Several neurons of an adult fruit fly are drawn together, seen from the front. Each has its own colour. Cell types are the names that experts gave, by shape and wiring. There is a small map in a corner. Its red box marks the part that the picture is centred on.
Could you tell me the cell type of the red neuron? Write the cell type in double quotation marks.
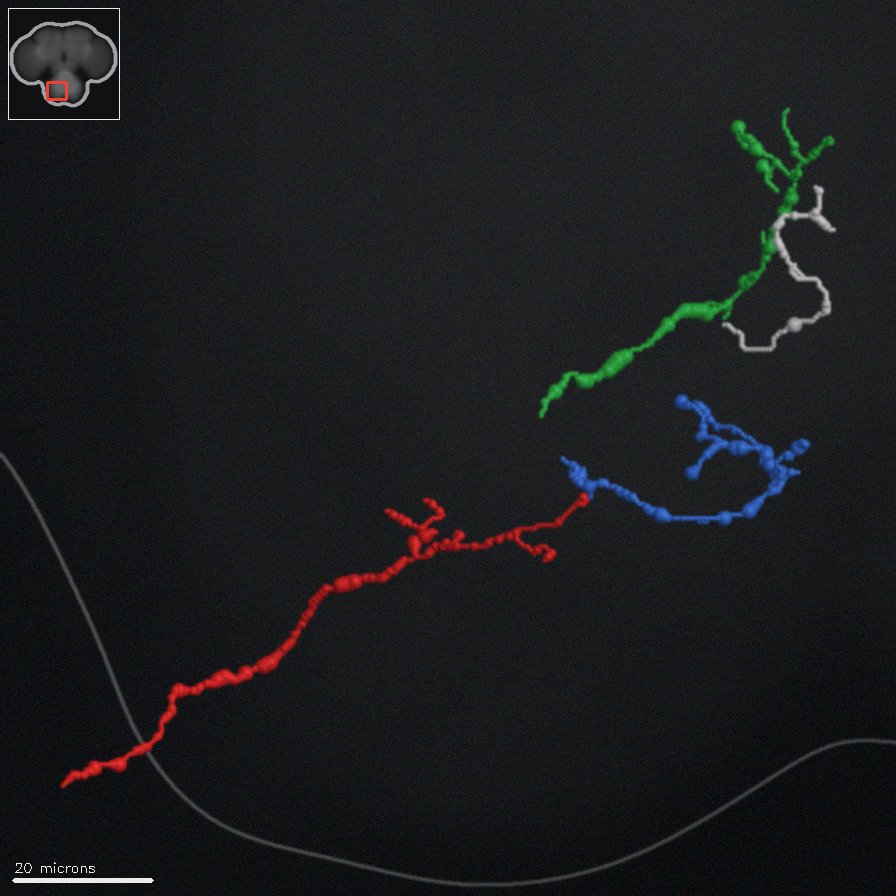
"SNta30"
